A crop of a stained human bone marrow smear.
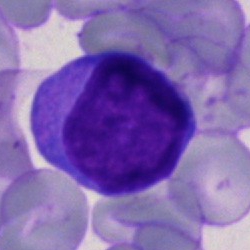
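Blast with a smooth outline free of surface projections. Its nucleus fills most of the cell and lies toward the right side. The cytoplasm is deep blue and contains no vacuoles.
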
